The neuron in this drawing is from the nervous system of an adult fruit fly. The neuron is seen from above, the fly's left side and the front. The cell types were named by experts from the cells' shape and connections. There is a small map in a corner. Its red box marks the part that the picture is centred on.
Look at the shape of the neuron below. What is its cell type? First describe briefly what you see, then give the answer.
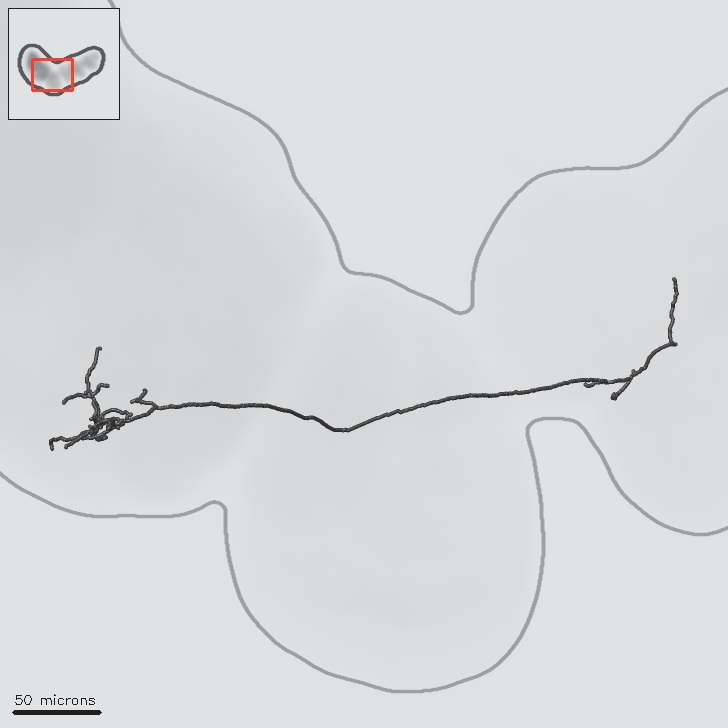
By the scale bar it is about 350 microns wide in this view. In this view it is more than twice as wide as it is tall. It is a sensory neuron descending to the nerve cord. Its cell type is LN-DN1.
